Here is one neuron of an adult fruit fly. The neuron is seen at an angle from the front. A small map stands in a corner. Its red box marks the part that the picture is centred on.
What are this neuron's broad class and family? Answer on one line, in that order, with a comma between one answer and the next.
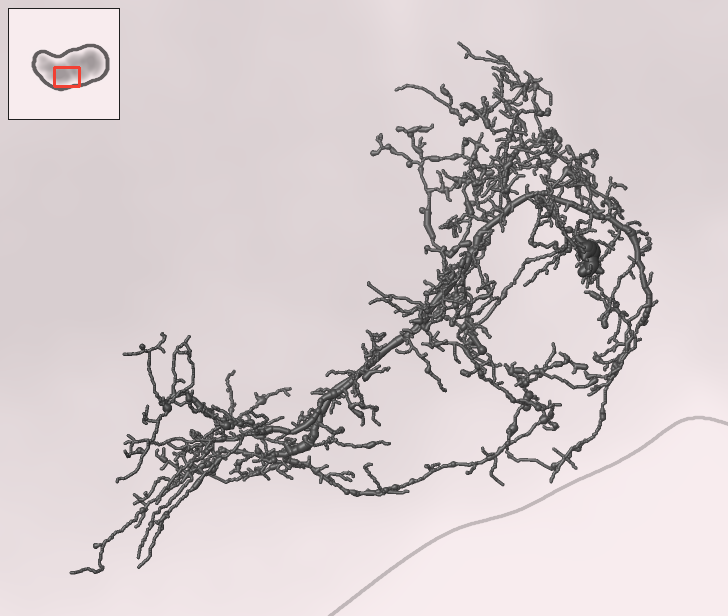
nerve-cord intrinsic neuron, hemilineage 17A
